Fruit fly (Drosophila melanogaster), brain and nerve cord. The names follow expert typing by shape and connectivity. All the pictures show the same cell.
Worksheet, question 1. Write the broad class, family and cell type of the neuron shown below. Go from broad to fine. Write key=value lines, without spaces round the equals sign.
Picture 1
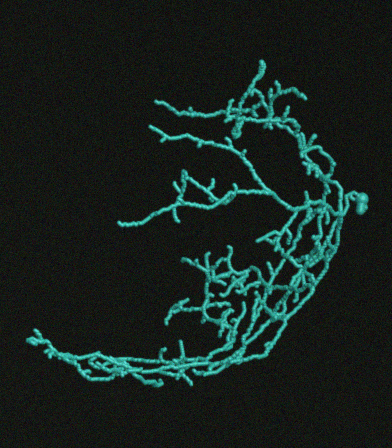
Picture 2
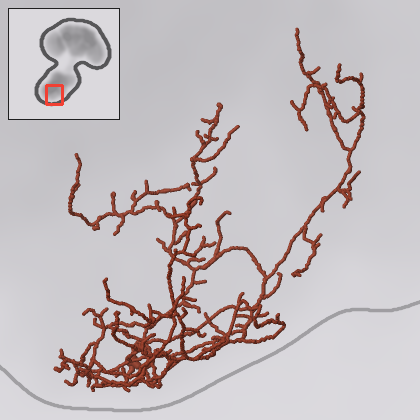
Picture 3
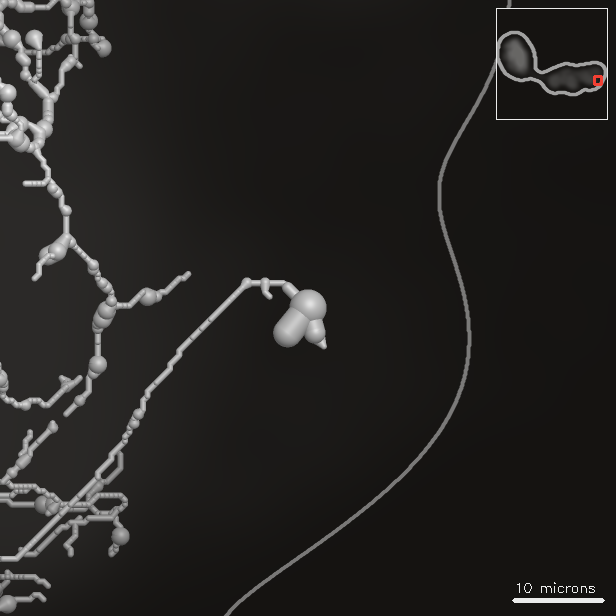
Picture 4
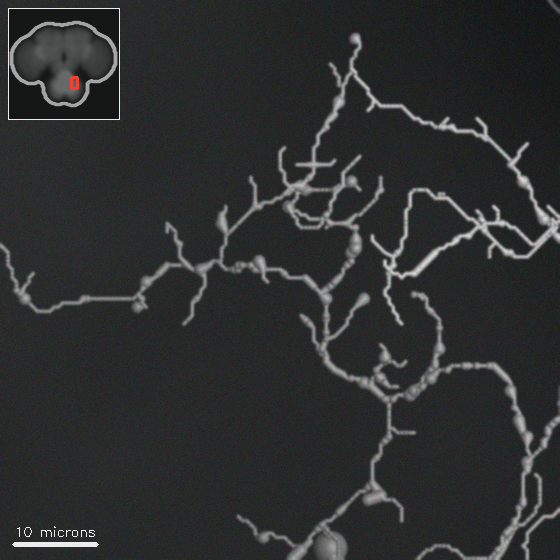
broad_class=nerve-cord intrinsic neuron
family=hemilineage 13A
cell_type=IN13A069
